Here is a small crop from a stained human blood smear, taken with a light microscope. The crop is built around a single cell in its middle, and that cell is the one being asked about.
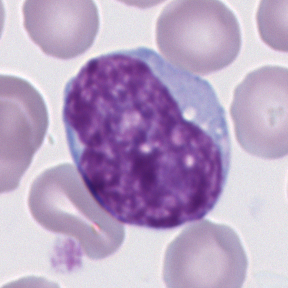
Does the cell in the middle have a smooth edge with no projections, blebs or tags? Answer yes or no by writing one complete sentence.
Yes, it is a smooth edge that the cell has.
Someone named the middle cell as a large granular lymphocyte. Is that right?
no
